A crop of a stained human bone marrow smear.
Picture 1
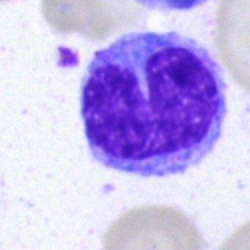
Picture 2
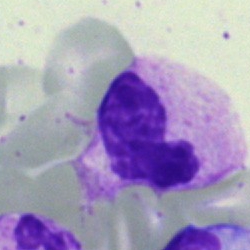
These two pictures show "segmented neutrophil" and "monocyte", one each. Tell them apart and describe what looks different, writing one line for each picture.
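In picture 1 we see a monocyte: The nucleus fills most of the cell.
In picture 2 we see a segmented neutrophil: The cytoplasm is plentiful and pale lilac-pink.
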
